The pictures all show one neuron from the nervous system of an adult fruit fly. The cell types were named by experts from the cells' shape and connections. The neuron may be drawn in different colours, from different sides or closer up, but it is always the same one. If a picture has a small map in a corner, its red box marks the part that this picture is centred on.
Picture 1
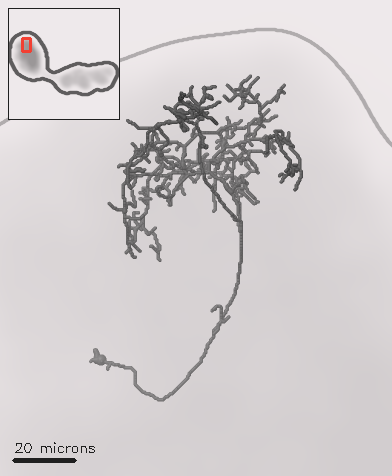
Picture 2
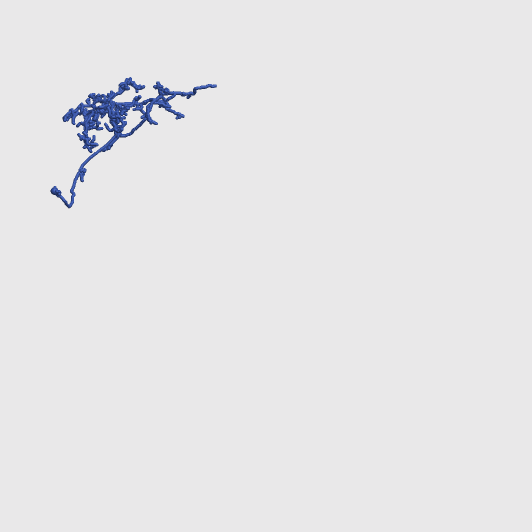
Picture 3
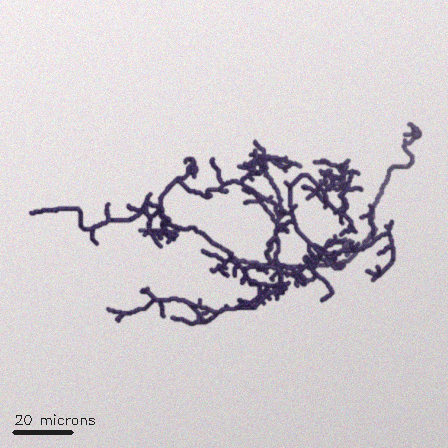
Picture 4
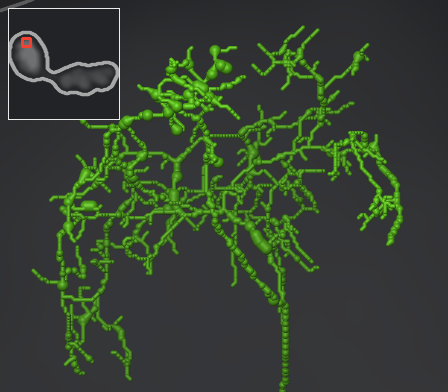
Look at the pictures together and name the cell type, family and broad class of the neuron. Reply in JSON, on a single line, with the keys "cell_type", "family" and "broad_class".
{"cell_type": "CB1653", "family": "hemilineage SLPal3_and_SLPal4_dorsal", "broad_class": "central-brain intrinsic neuron"}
